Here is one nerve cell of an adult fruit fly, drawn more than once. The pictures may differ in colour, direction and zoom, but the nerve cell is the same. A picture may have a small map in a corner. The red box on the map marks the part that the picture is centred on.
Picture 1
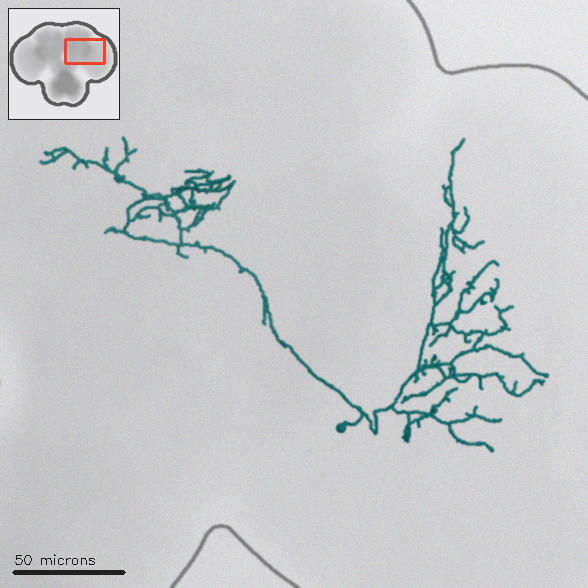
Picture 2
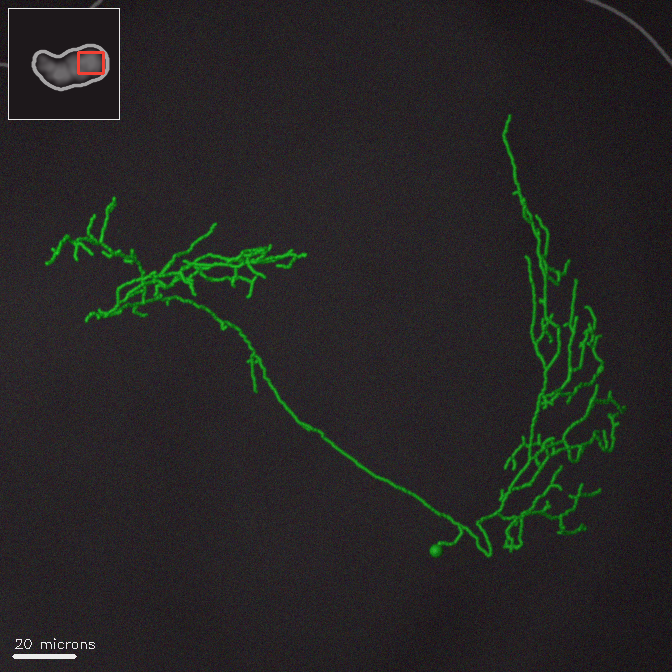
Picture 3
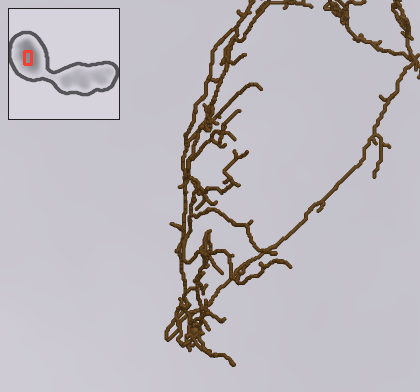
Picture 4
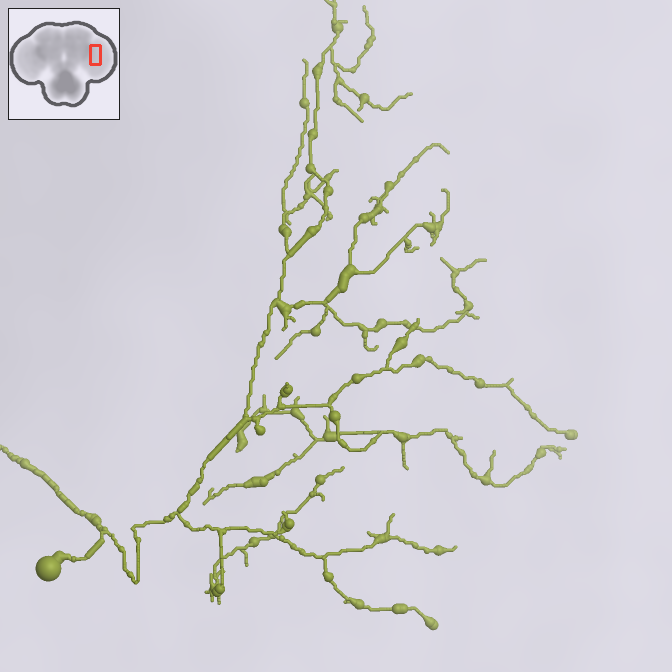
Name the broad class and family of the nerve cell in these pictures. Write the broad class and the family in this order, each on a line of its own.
visual centrifugal neuron
MeVC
